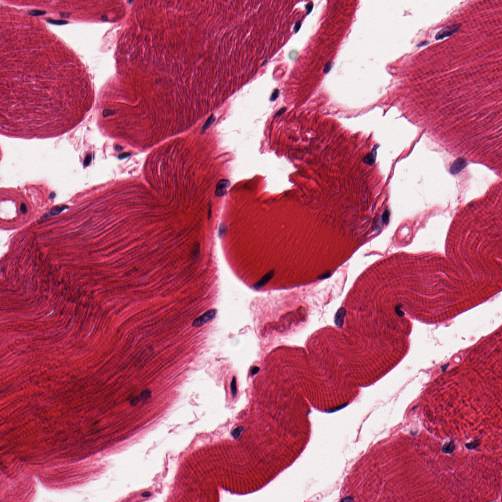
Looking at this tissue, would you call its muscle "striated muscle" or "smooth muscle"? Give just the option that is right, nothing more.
Striated muscle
